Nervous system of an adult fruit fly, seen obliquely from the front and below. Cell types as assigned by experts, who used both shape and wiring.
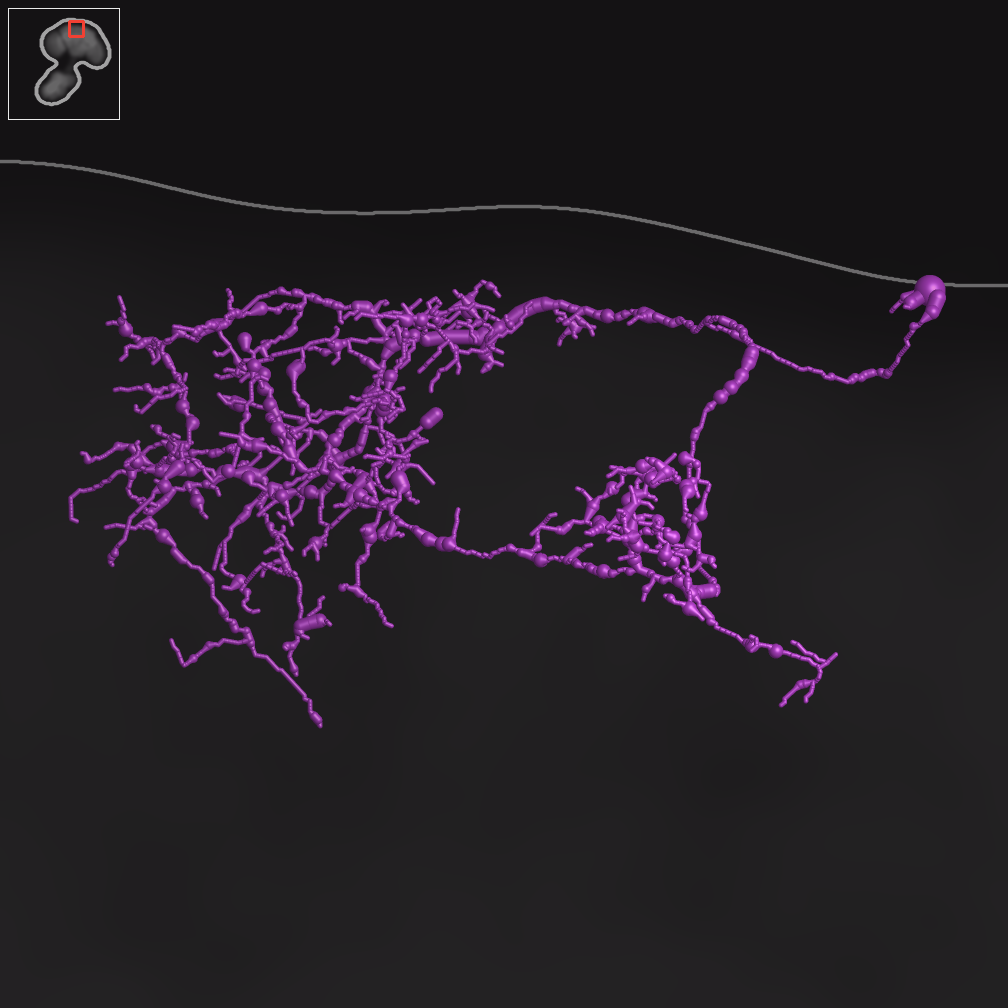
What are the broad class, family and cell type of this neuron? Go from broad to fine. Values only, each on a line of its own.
central-brain intrinsic neuron
hemilineage SMPad3
SMP125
